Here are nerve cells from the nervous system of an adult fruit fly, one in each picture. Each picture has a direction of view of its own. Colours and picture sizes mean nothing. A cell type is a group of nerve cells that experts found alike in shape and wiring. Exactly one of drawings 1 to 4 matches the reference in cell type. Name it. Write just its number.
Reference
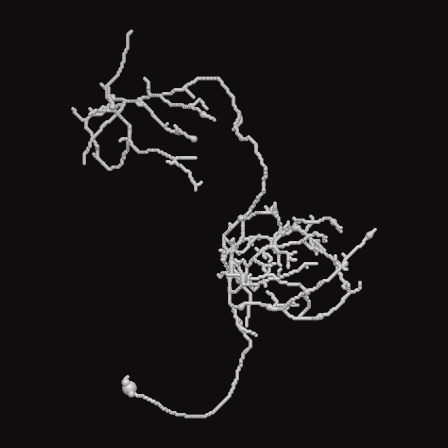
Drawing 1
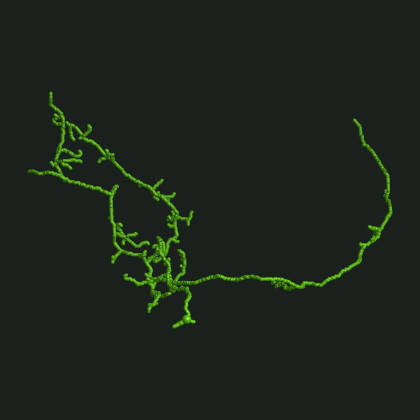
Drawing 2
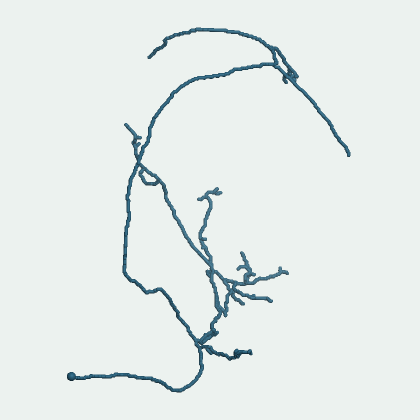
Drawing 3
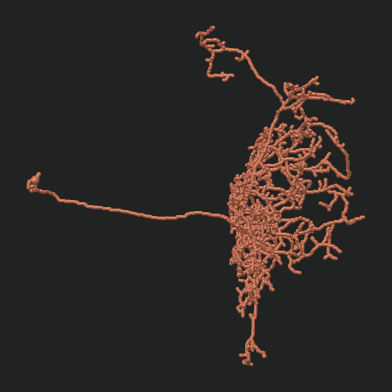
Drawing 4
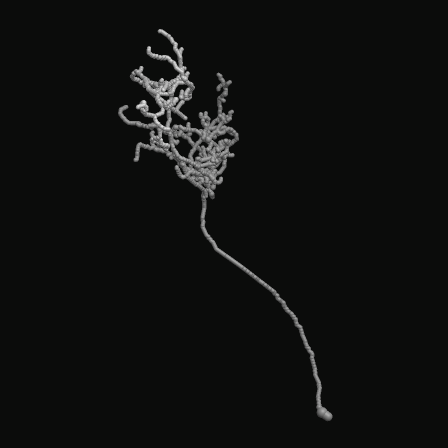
4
